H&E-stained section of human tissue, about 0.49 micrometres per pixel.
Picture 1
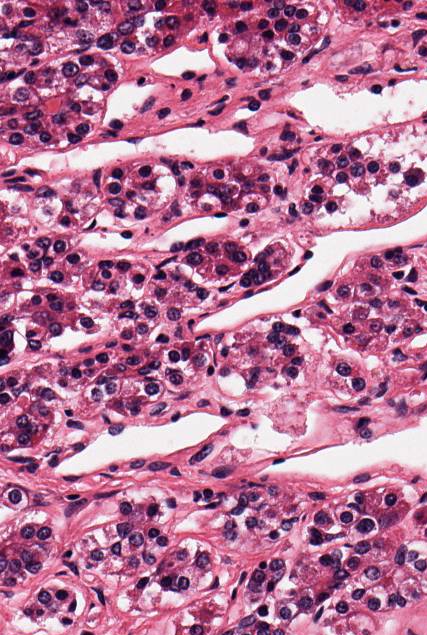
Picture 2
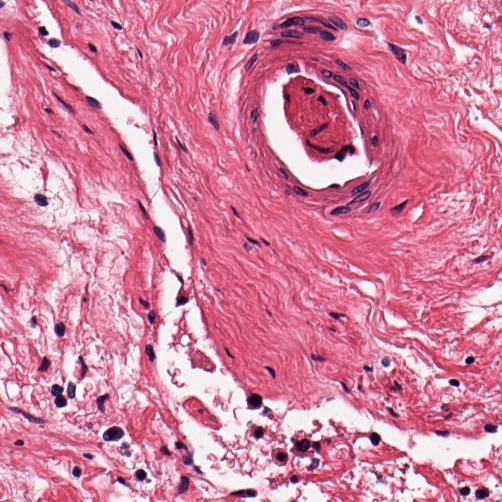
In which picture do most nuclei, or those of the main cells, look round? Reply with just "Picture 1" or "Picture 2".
Picture 1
